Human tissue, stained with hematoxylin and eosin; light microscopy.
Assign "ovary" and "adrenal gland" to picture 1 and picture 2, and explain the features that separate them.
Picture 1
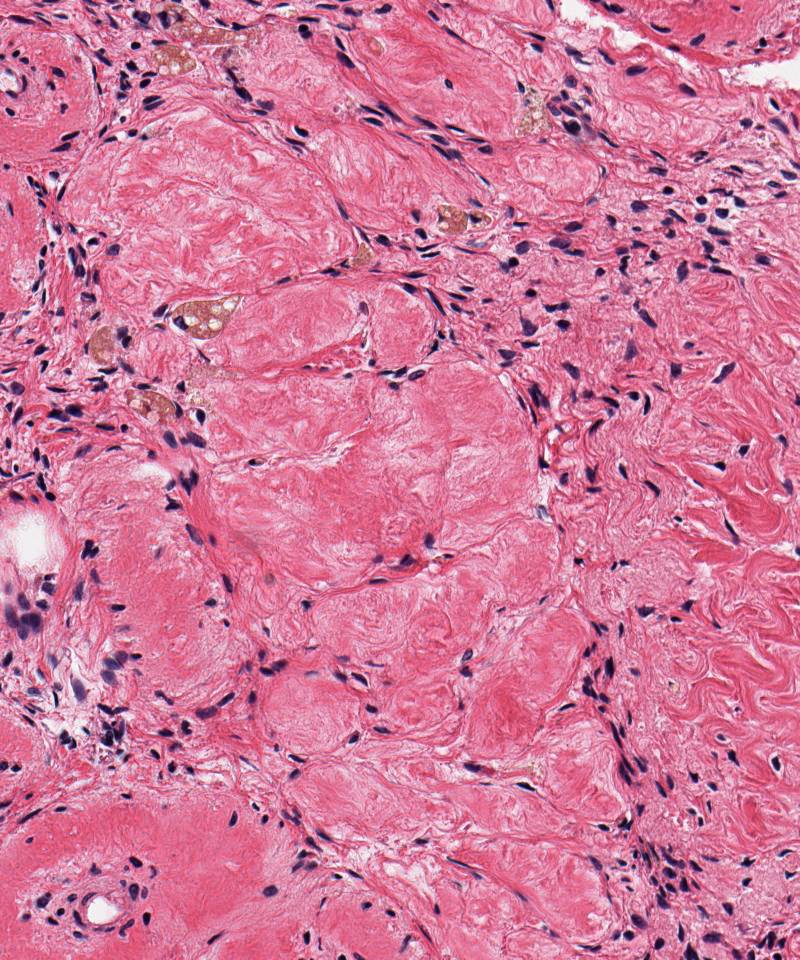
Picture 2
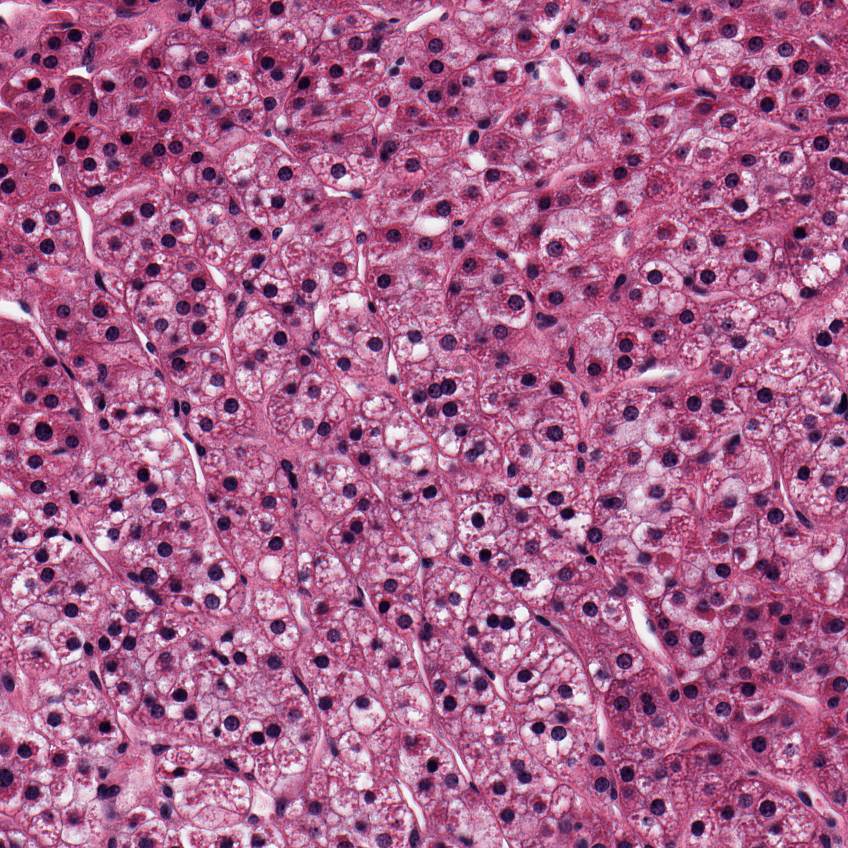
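As I read them, picture 1 is ovary and picture 2 is adrenal gland. In picture 2 I can follow cords of cells running mostly diagonally from upper left to lower right, with only thin strands of stroma between them and no broad fibrous bands. Many of those cells look foamy, their cytoplasm crowded with small clear vacuoles, and these pale cells are mixed throughout with cells of more solid pink cytoplasm.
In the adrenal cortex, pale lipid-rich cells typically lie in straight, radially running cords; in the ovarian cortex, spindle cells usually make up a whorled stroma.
Picture 1 is different: I see pink nodules with very few nuclei, and in the bands between them the nuclei are dark, elongated and spindle-shaped. Toward the right of that field the collagen runs in wavy bundles rather than rounded nodules, and I notice brown pigment clusters holding small clear round vacuoles.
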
